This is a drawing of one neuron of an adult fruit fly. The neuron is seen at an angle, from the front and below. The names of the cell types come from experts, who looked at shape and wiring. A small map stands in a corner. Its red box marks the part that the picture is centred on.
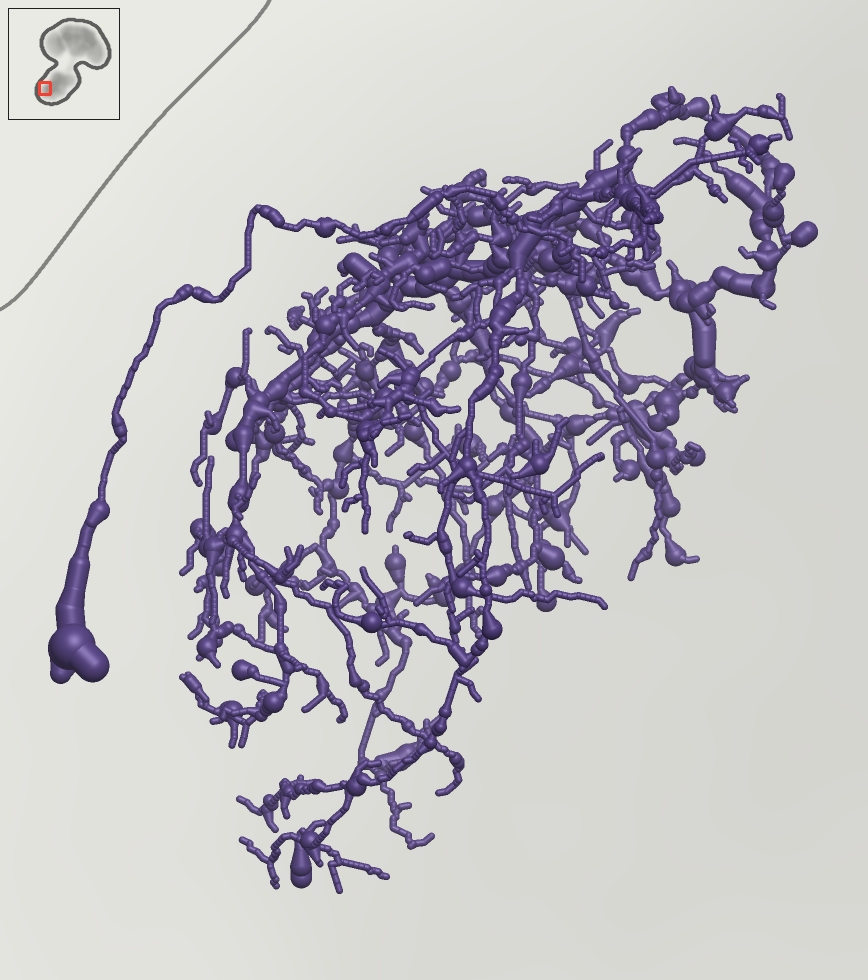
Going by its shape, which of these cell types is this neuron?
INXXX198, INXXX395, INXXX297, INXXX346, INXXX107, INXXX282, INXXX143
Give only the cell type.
INXXX297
